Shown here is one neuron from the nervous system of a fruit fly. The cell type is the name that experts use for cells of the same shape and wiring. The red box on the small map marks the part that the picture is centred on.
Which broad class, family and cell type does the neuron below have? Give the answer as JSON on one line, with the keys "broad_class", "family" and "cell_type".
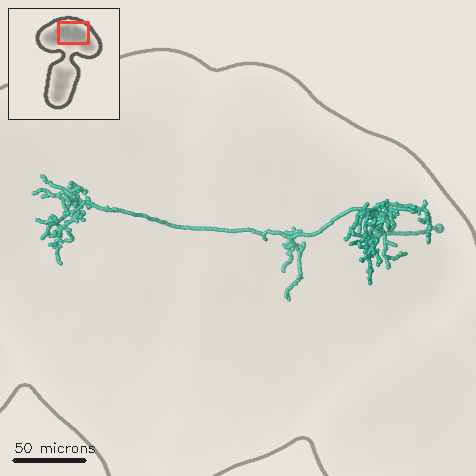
{"broad_class": "central-brain intrinsic neuron", "family": "hemilineage LHl2_ventral", "cell_type": "AVLP022"}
